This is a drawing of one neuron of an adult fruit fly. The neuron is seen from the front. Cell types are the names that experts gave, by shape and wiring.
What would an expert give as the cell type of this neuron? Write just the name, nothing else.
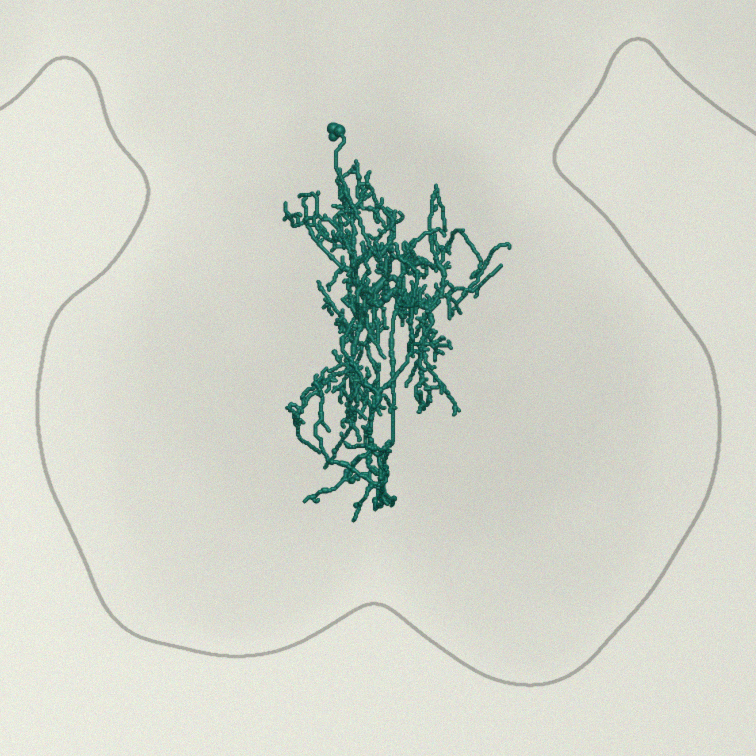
IN23B012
